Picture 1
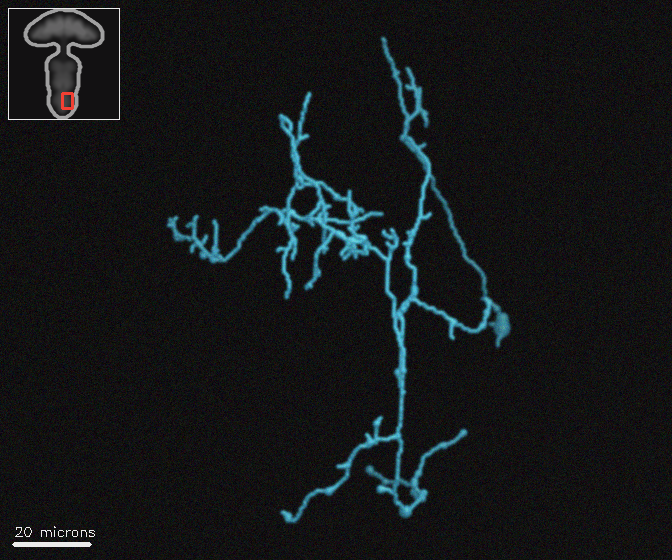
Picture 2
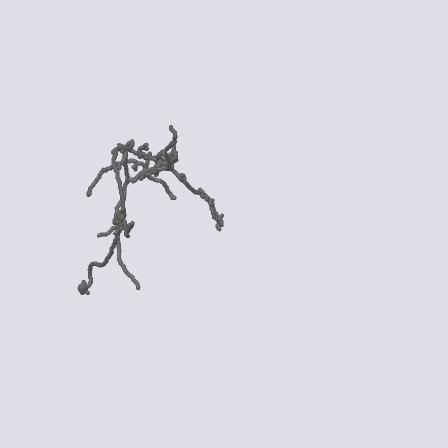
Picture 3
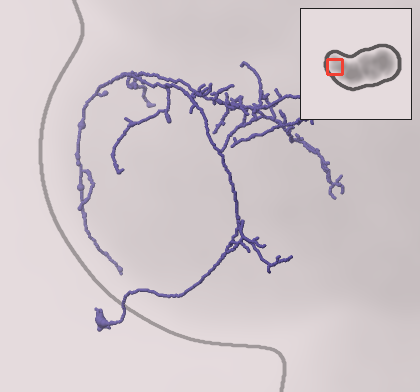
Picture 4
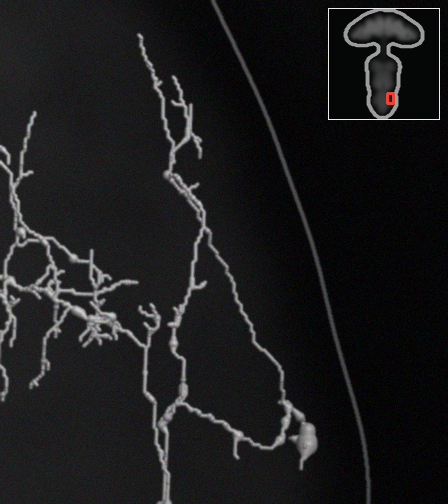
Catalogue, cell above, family: hemilineage 08A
